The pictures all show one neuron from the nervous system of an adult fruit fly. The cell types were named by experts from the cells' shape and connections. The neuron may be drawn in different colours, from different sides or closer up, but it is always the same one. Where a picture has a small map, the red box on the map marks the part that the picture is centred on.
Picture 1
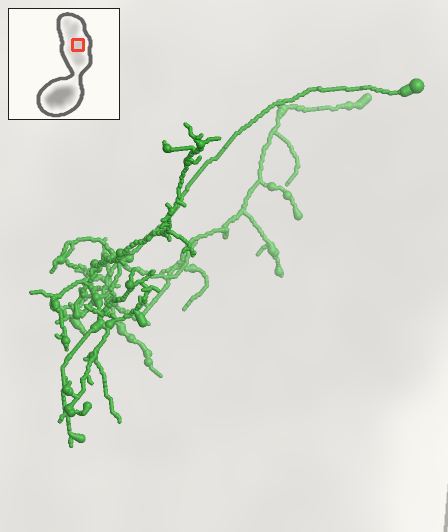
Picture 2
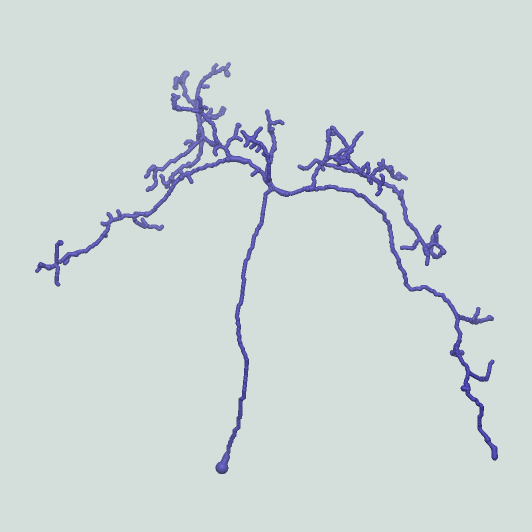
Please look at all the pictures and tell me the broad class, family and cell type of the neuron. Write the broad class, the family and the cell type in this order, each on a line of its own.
nerve-cord intrinsic neuron
hemilineage 12B
IN12B061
